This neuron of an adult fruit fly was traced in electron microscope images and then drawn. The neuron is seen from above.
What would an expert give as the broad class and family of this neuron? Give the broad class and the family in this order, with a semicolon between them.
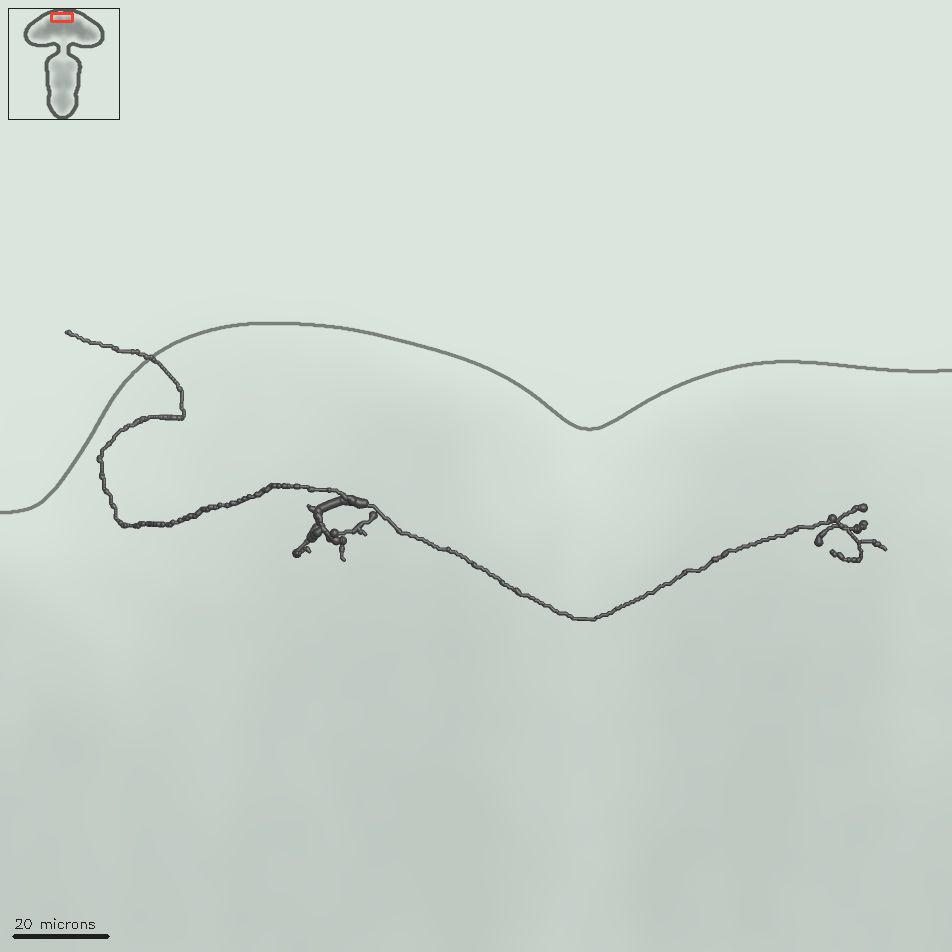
sensory neuron entering the brain; class olfactory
